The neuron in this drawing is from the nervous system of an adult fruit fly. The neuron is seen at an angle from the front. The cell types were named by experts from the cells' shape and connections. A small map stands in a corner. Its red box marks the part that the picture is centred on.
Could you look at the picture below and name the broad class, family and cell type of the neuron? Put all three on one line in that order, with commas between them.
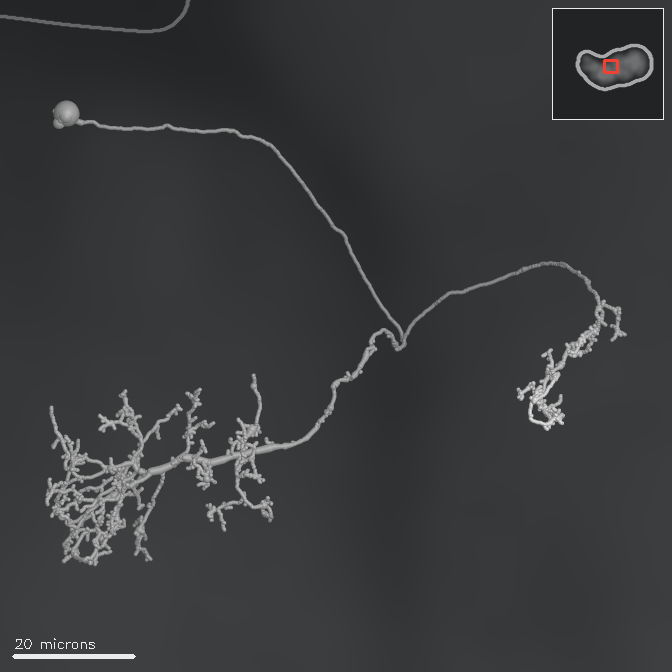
visual projection neuron, hemilineage VPNp3, LC21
